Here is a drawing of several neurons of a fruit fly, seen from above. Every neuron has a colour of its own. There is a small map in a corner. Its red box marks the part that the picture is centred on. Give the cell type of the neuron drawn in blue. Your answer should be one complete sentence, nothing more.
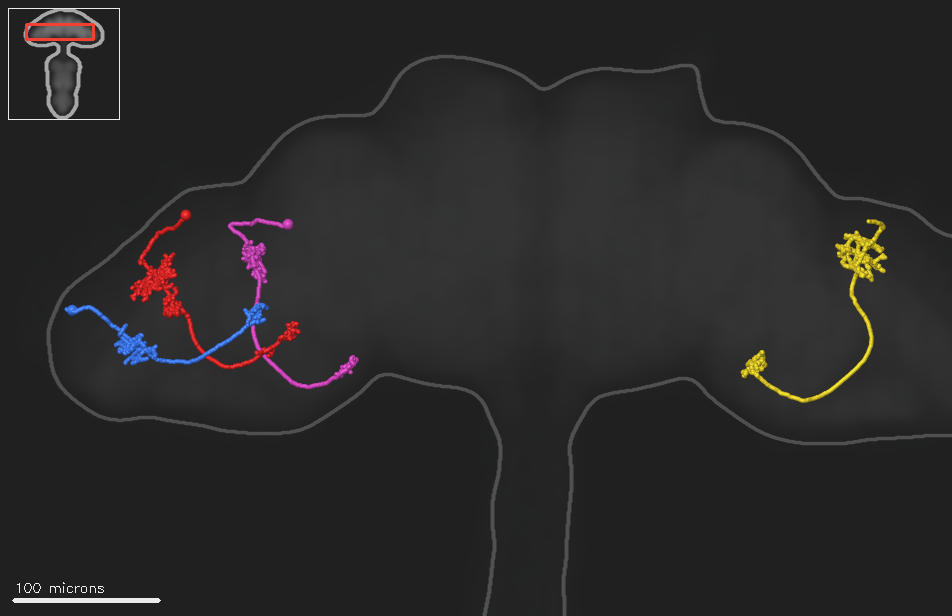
This neuron is assigned to the cell type Tm40.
